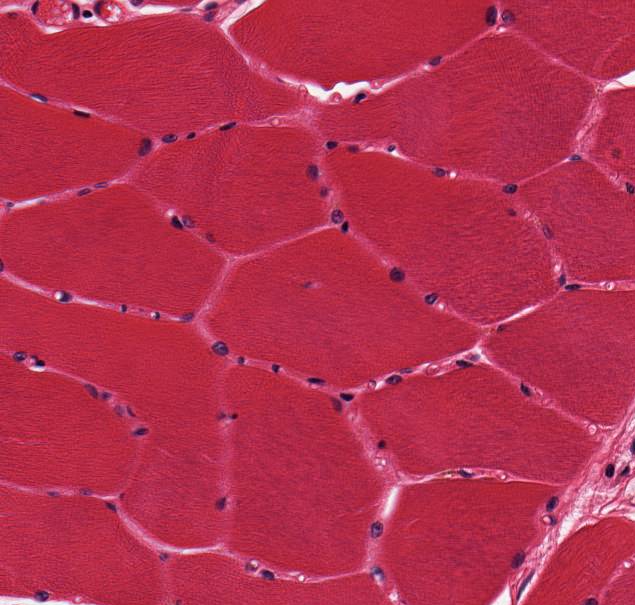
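Skeletal muscle, with fibres of polygonal outline meeting at angular corners. Dark, flattened nuclei lie at fibre edges, not centres. Fibre cytoplasm stains an even, deep red. A wider strand of looser fibrous connective tissue runs along the lower right edge.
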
